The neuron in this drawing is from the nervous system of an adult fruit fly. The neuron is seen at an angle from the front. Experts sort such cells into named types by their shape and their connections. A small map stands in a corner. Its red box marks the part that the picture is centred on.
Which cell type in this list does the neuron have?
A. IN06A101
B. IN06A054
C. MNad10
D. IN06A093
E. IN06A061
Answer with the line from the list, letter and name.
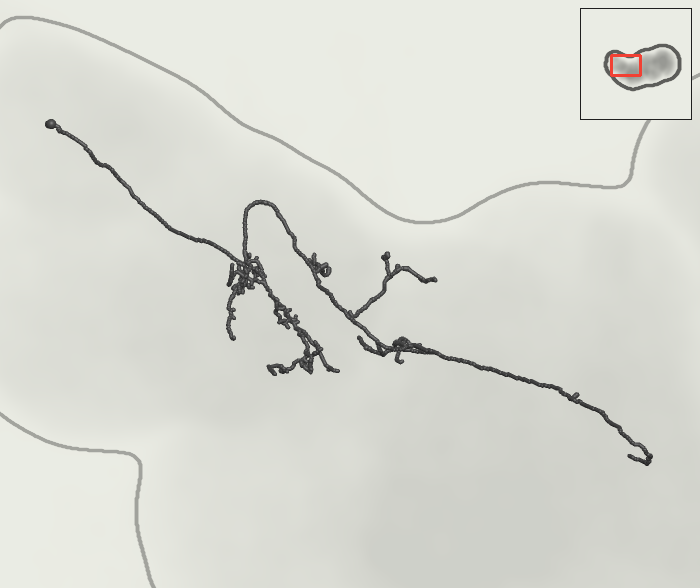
A. IN06A101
